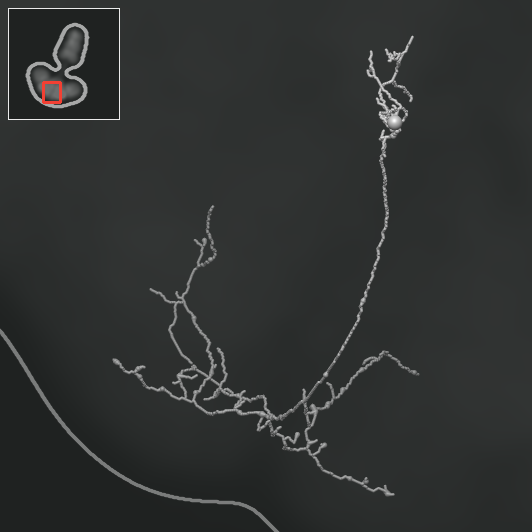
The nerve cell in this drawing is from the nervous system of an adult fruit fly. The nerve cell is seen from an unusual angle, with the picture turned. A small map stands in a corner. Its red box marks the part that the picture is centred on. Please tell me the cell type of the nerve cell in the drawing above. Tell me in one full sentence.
As its cell type, this nerve cell has CB1008.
